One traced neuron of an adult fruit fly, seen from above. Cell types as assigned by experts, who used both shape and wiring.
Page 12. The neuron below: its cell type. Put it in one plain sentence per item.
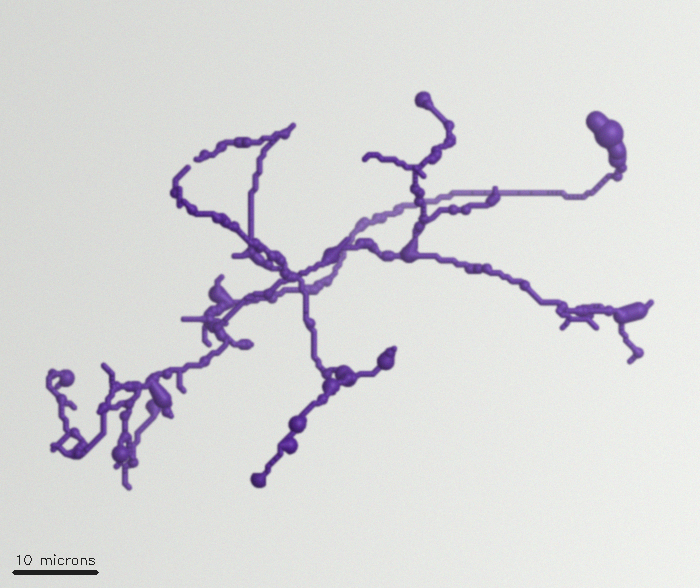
The cell type is GNG366.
